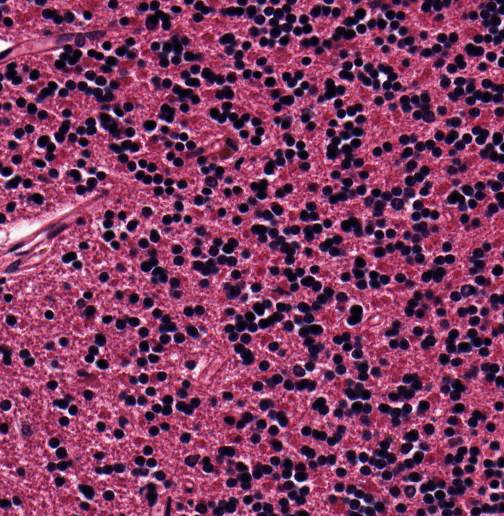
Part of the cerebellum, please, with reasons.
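It's the granular layer. The nuclei are crowded, dark purple, round and of nearly uniform size, with very little cytoplasm visible around most of them.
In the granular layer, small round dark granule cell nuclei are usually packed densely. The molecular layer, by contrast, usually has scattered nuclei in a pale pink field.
Between the nuclei the material is pink and finely granular. Small pink patches free of nuclei lie scattered among them.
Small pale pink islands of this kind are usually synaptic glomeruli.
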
